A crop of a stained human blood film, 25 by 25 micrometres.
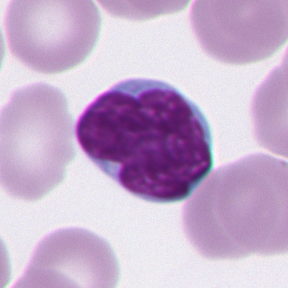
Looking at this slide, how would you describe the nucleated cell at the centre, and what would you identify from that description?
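Within the nucleus the chromatin is dark purple and coarsely clumped, and no nucleoli are visible. The cytoplasm forms only a thin rim around the nucleus and contains no vacuoles. The cell is a typical lymphocyte.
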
